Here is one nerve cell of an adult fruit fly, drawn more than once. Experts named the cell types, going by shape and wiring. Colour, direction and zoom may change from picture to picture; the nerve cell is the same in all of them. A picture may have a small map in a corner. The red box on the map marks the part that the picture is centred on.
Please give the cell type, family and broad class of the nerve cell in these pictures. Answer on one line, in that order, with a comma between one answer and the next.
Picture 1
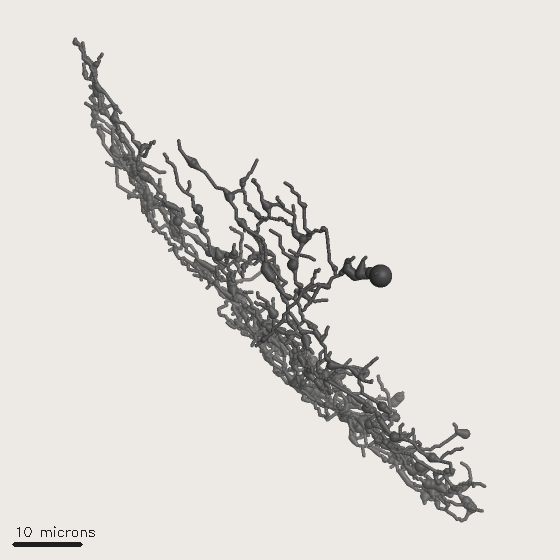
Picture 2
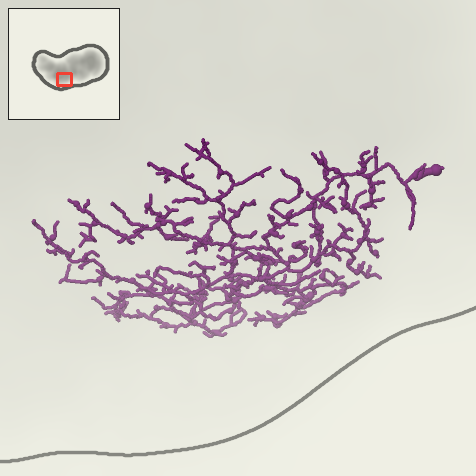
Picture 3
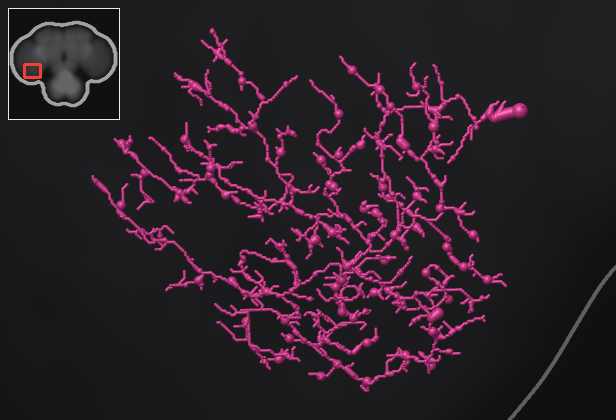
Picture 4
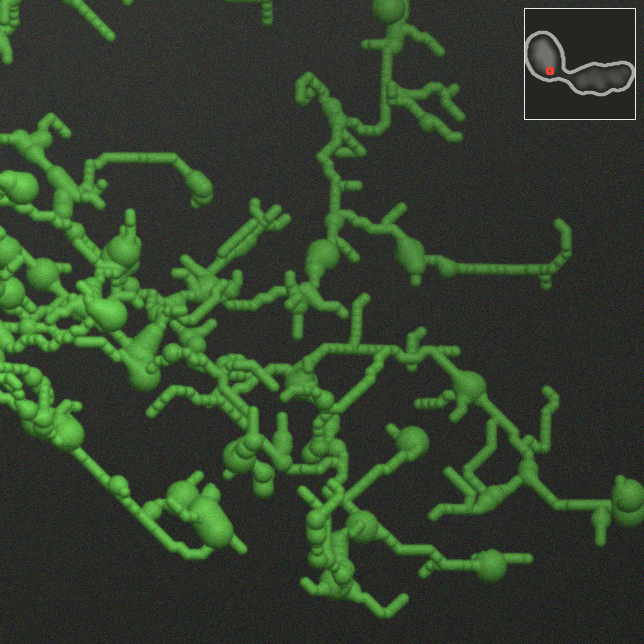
Cm26, Cm, optic-lobe intrinsic neuron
